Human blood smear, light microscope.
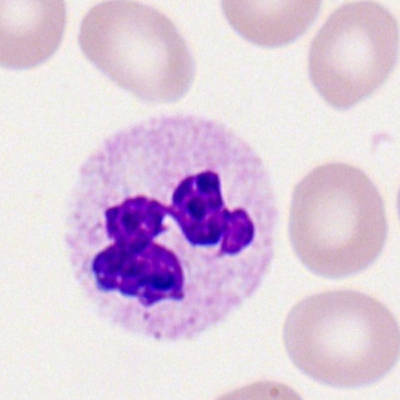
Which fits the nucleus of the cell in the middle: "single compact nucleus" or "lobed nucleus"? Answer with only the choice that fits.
Lobed nucleus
